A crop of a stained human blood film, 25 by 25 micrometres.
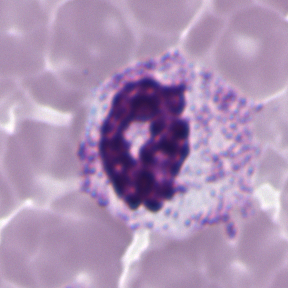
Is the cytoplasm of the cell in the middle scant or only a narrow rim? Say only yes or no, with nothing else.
No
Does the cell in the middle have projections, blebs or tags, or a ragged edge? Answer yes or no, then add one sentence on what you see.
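Yes. The cell outline is roughly round with a slightly ragged edge.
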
